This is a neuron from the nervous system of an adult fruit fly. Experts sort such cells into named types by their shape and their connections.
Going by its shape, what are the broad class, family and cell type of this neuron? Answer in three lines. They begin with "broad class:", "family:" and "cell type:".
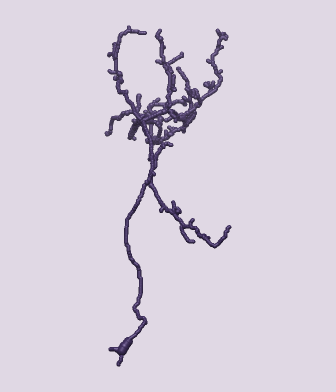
broad class: central-brain intrinsic neuron
family: hemilineage LB3
cell type: CB2912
